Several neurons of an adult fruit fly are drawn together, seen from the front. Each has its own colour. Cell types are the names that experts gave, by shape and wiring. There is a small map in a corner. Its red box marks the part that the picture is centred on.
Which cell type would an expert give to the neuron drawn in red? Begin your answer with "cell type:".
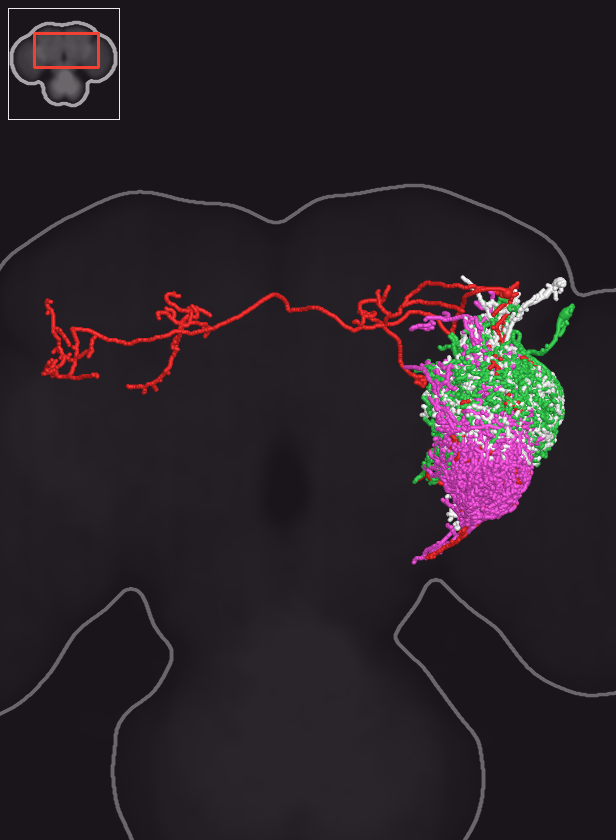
cell type: AVLP033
